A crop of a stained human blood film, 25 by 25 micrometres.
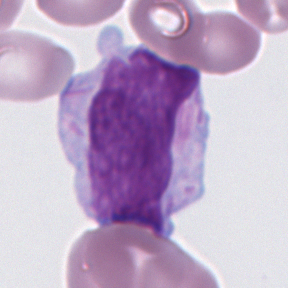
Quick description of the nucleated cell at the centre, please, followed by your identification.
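The nucleus is elongated and roughly rectangular, running from the top of the cell to the bottom, and fills about 60% of the cell's area. Pale greyish-blue cytoplasm lies mainly on its left and right sides, with little above or below it. A small pale bleb sticks out from the upper left edge of the cell. The cell is an atypical promyelocyte.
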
